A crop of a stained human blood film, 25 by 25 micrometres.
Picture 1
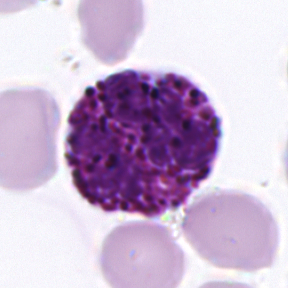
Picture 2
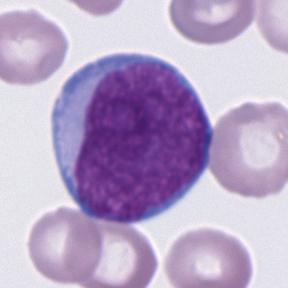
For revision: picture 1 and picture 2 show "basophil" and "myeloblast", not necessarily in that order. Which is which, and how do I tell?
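Picture 1 shows the basophil; picture 2 shows the myeloblast. Outline first: both cells are smooth, the basophil round and the myeloblast roughly round, and the myeloblast's surface shows no projections. Granules next: in the basophil, coarse, dark purple-black granules are scattered over the whole cell, reach right up to its edge and differ in size from one another, while the myeloblast shows no granules in its cytoplasm.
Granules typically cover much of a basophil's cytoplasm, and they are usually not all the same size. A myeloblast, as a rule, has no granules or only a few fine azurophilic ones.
Colour: the basophil as a whole stains a deep purple, whereas the myeloblast's cytoplasm is blue, deepest at the outer edge of the cell. Nucleus: in the basophil it is largely hidden beneath the granules; in the myeloblast it is oval, about 14 by 11 micrometres, and fills about 70% of the cell's area.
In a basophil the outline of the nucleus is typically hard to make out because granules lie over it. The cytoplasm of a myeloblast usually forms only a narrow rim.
Size and surroundings: the myeloblast is about 15 micrometres across, its cytoplasm holds no vacuoles, and a red cell touches its right edge.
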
